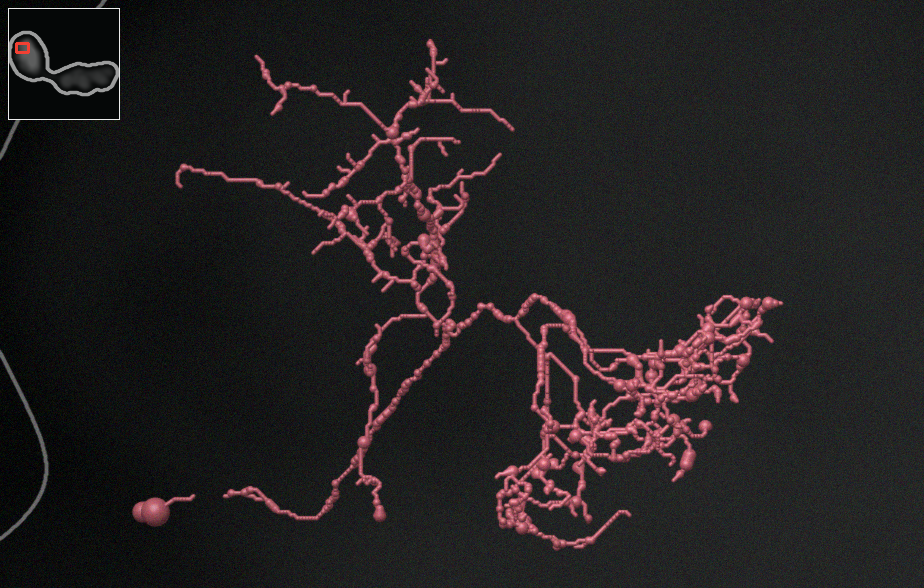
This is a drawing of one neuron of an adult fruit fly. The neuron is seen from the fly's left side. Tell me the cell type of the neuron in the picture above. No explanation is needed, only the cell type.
FB4Q_b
